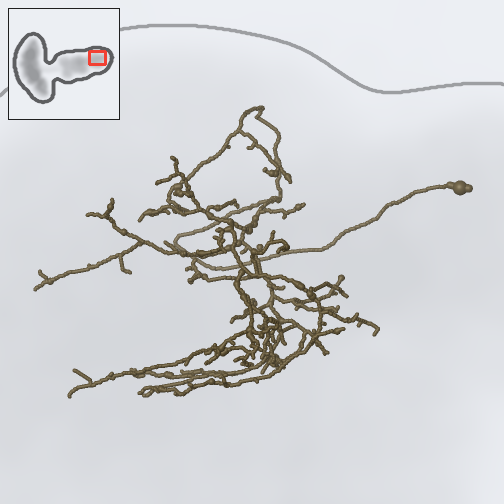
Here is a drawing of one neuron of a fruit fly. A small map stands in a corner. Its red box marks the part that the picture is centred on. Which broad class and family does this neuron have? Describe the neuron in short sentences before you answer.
It is in the nerve cord and does not reach the brain. Dozens of branch ends can be seen. It is a nerve-cord intrinsic neuron. The family is hemilineage 03A.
